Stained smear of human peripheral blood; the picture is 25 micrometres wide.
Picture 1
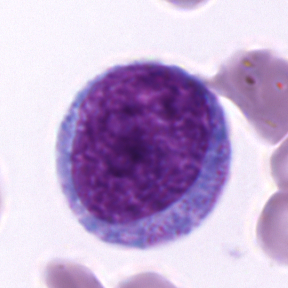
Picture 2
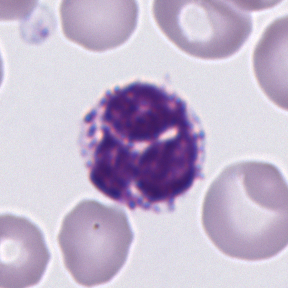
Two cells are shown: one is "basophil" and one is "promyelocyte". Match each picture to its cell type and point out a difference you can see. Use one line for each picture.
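Picture 1 shows a promyelocyte: The nucleus is oval with no indentation.
Picture 2 shows a basophil: Pale clefts divide the dark nuclear mass into several lobes.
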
